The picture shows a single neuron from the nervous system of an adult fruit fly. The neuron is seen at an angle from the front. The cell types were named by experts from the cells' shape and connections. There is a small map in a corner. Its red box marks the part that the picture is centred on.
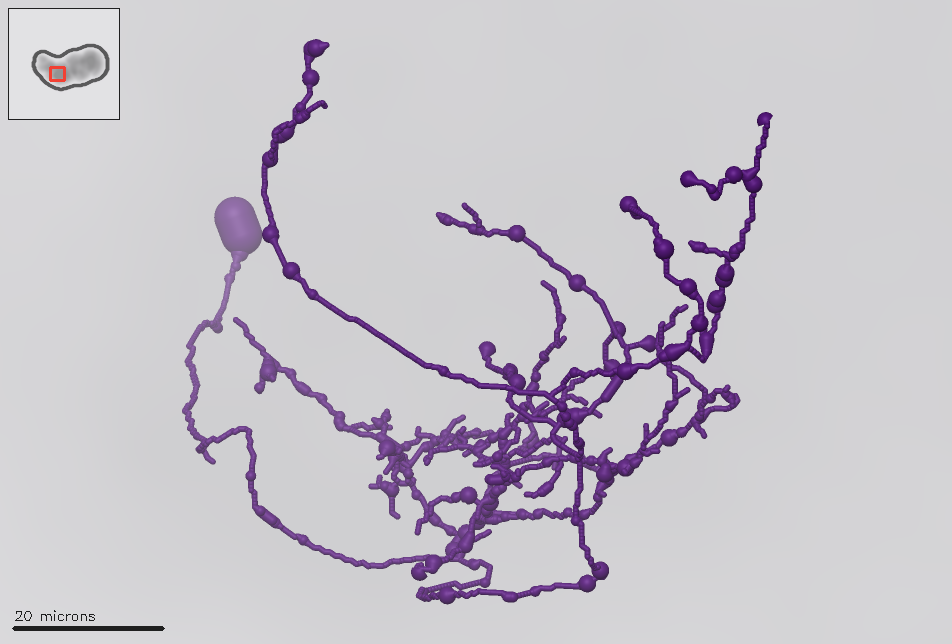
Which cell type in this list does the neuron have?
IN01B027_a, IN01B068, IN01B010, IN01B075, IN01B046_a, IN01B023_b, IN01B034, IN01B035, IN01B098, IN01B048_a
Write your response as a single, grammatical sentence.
The neuron is of cell type IN01B048_a.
